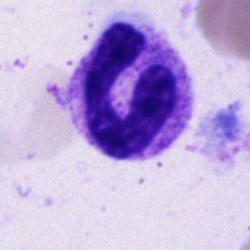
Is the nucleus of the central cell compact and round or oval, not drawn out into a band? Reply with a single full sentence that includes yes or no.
No, in this cell the nucleus is drawn out into a horseshoe, C, U or S shape without lobes.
